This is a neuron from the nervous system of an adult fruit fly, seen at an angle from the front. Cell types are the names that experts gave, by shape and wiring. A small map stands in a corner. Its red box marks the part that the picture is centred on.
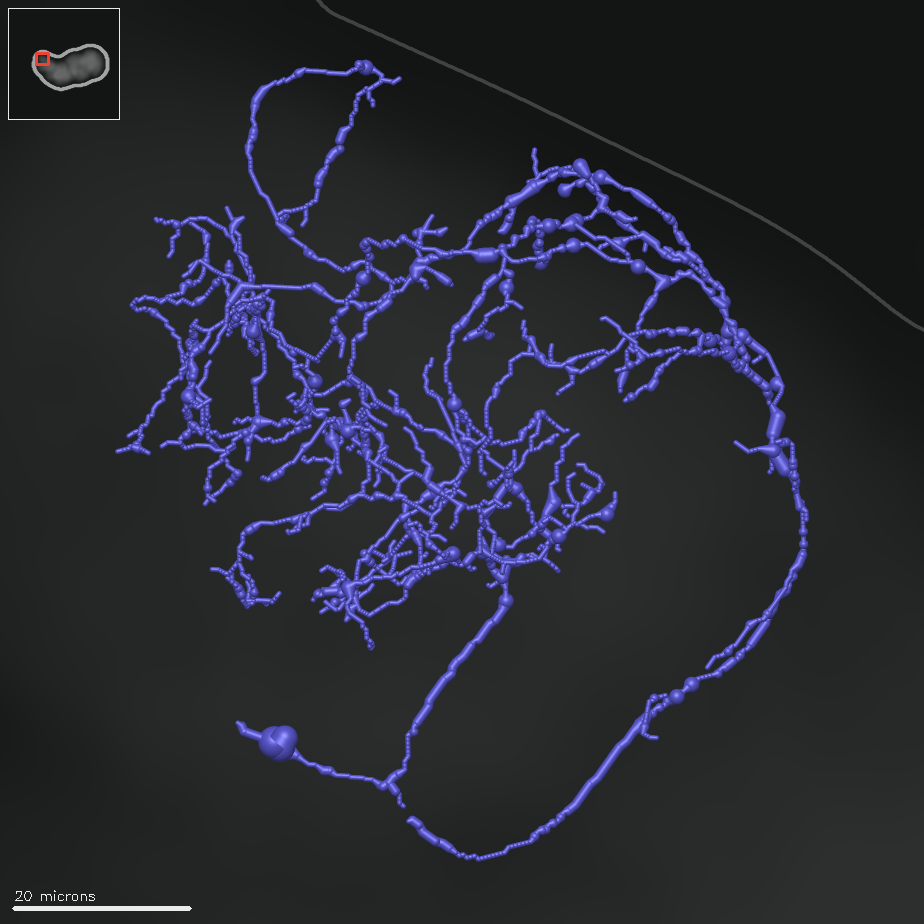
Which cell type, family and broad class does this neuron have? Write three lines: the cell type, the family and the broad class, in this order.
IN14A029
hemilineage 14A
nerve-cord intrinsic neuron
